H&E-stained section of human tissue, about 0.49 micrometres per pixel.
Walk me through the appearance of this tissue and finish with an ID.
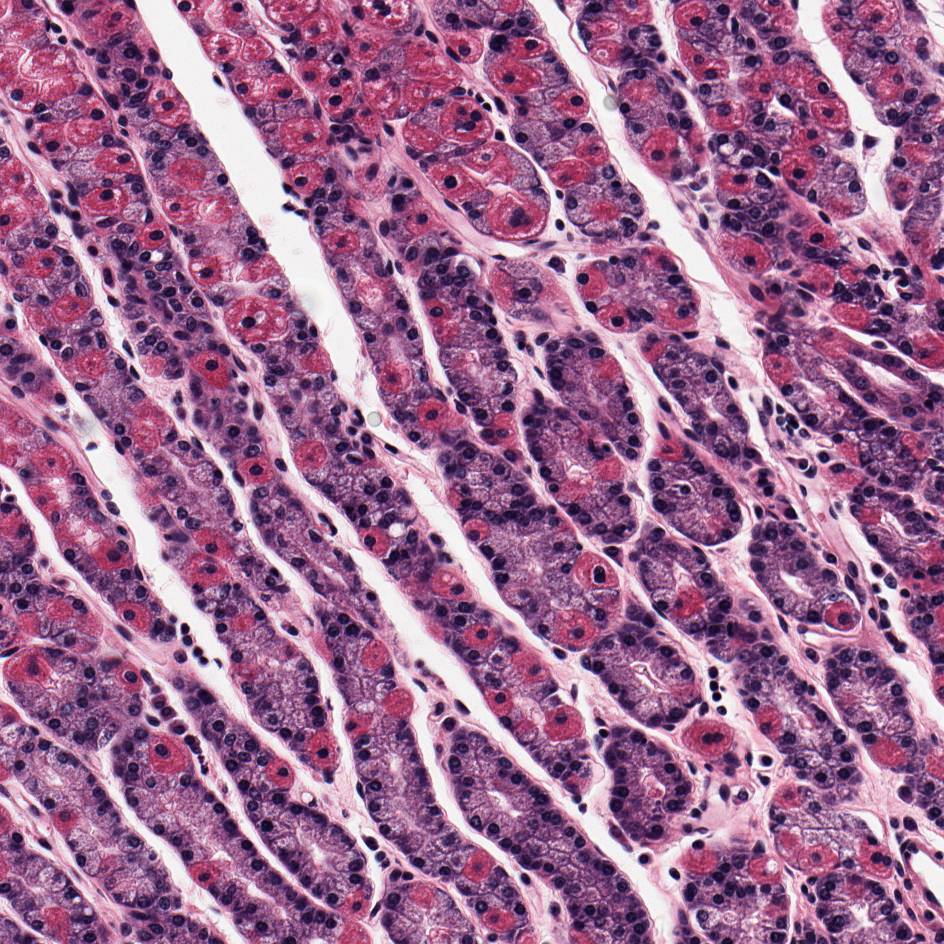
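Scattered along the glands throughout the field I see rounded cells with bright pink cytoplasm and a central round dark nucleus. Many gland cells have purple, finely granular cytoplasm, their dark nuclei set towards the base of the cell. The two kinds are intermingled within the same glands, not kept in separate ones. The glands have only narrow, slit-like lumens. This is stomach.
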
